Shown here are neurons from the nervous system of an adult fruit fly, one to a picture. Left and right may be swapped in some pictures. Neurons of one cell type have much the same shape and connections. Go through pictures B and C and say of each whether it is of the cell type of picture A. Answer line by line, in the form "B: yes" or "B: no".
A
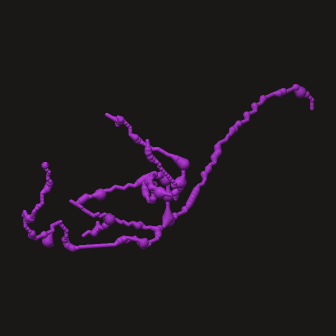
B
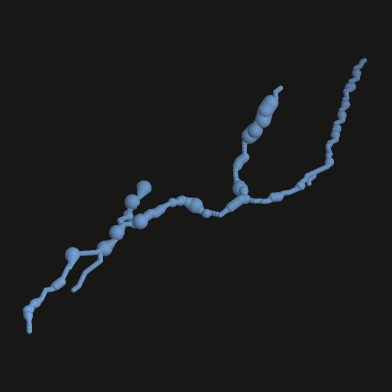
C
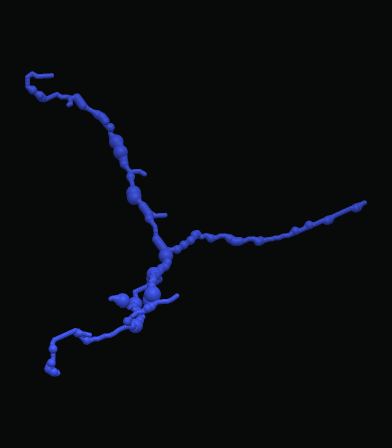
B: no
C: no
